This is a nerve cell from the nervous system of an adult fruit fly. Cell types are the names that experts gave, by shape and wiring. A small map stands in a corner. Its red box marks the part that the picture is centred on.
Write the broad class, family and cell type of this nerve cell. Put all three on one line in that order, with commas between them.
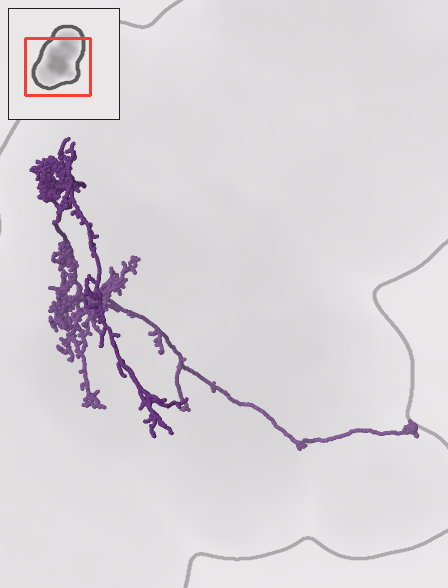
ascending neuron, hemilineage 09B, AN09B023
